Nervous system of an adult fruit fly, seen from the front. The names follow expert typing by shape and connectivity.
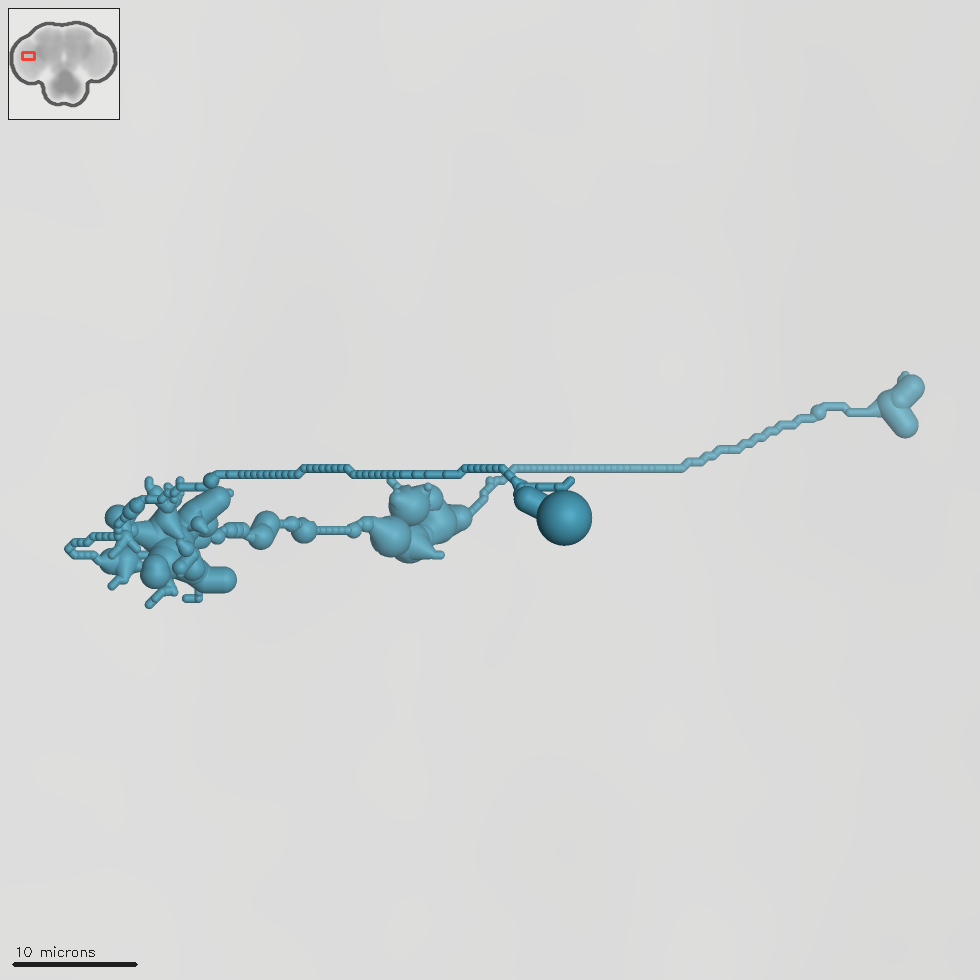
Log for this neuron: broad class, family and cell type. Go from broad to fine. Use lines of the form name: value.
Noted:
broad class: optic-lobe intrinsic neuron
family: Tm
cell type: Tm1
